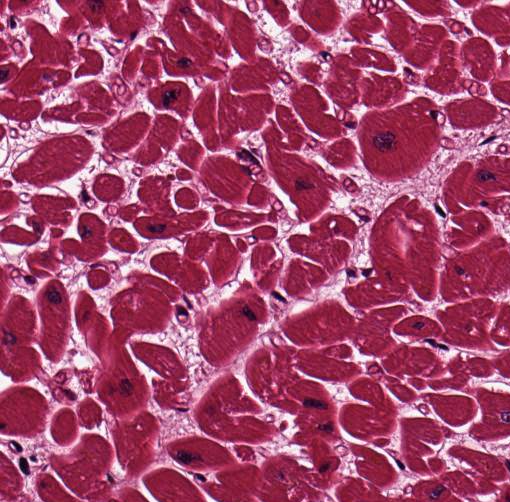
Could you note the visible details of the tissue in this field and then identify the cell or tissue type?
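Muscle fibres, cut mostly in cross section, fill the whole field, their cytoplasm stained a deep, even pink-red. At the upper right sits an especially large rounded fibre with a large dark central nucleus. Pale, loose, wispy connective tissue with scattered small dark nuclei fills the gaps between fibres. You are looking at left ventricle of the heart.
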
